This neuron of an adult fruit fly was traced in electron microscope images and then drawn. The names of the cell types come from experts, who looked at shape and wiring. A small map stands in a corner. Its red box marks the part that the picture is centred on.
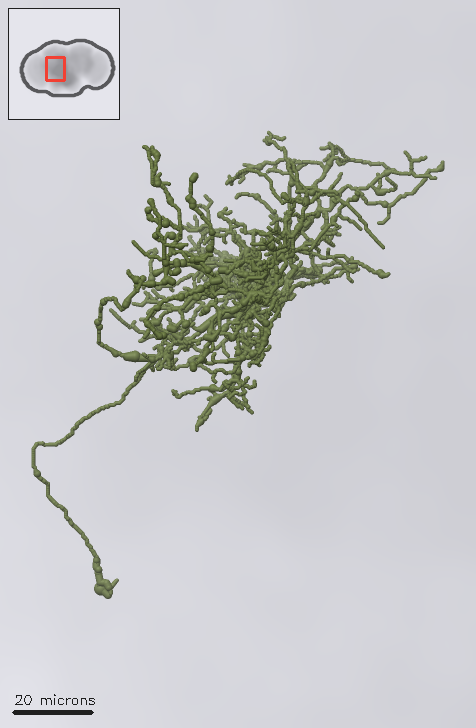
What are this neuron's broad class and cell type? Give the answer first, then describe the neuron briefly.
It is a central-brain intrinsic neuron. Its cell type is AVLP370_a. From top to bottom in the picture it spans about 120 microns. In this view it is about as wide as it is tall.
